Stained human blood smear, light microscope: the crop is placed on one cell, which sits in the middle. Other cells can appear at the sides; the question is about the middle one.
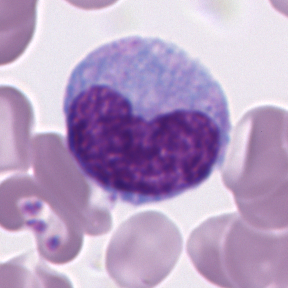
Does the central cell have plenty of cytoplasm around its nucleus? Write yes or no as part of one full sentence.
Yes, in this cell the cytoplasm is broad.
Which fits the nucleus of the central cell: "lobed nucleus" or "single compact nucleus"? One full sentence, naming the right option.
There is a single undivided, compact nucleus of round, oval or kidney shape in the cell.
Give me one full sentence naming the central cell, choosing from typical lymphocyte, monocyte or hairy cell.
The identification for the central cell is a monocyte.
